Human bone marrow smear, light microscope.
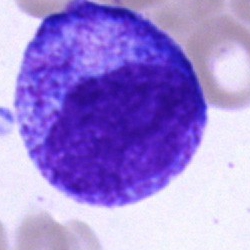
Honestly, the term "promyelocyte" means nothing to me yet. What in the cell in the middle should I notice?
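In this promyelocyte, the nucleus lies off-centre, toward the lower right of the cell. Its chromatin stains dark purple. The cytoplasm forms a crescent along the upper left side of the cell. Fine purple granules fill that cytoplasm.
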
